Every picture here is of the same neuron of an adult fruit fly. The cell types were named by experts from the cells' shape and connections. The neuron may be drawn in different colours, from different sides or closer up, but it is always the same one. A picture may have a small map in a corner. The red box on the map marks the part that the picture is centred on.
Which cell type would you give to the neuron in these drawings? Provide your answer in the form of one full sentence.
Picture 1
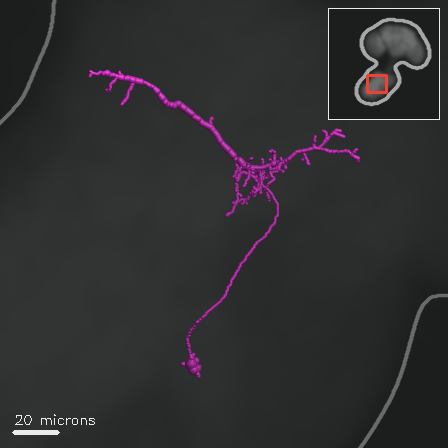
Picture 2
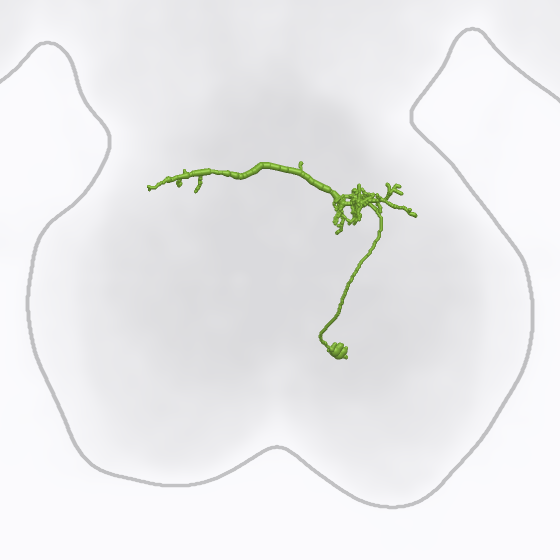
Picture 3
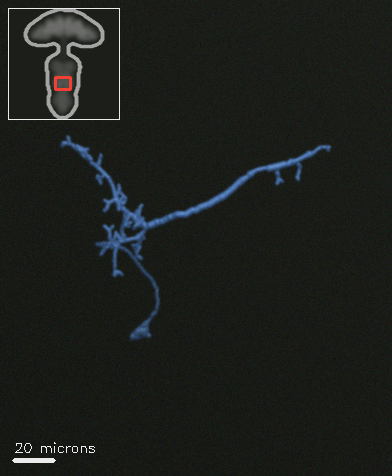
So far as cell type goes, this neuron is IN06A022.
